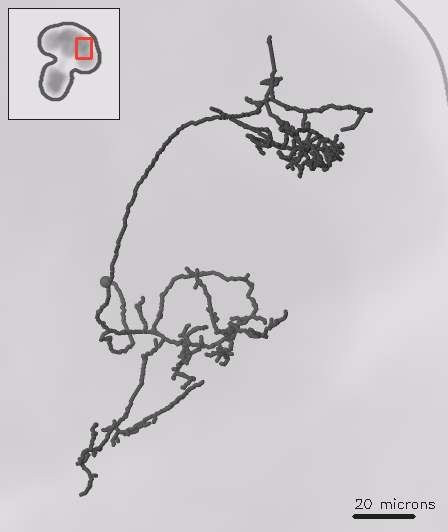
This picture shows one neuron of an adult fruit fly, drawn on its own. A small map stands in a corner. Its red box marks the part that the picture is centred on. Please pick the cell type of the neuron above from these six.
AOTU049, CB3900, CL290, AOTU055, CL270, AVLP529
AOTU055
